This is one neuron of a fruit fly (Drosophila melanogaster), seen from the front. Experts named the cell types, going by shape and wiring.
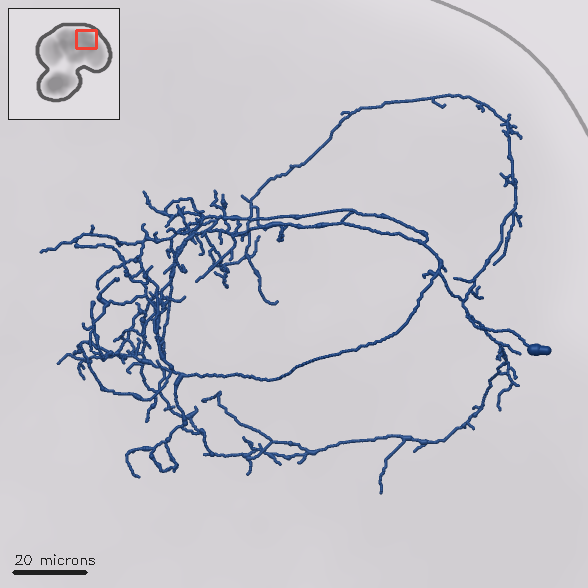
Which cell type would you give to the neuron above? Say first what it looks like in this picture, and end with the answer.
The cell body is on the right of the picture. From left to right in the picture it spans about 140 microns. Dozens of branch ends can be seen. Its broad class is central-brain intrinsic neuron. The cell type is CL090_a.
